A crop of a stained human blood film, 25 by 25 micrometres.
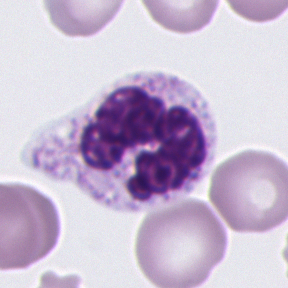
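Segmented neutrophil at the centre of a stained smear of peripheral blood. Its nucleus is divided into several lobes lying in a bent chain and sits toward the right side, leaving more cytoplasm on the left. The chromatin is dense, clumped and dark purple. Fine violet granules are scattered throughout the cytoplasm.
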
